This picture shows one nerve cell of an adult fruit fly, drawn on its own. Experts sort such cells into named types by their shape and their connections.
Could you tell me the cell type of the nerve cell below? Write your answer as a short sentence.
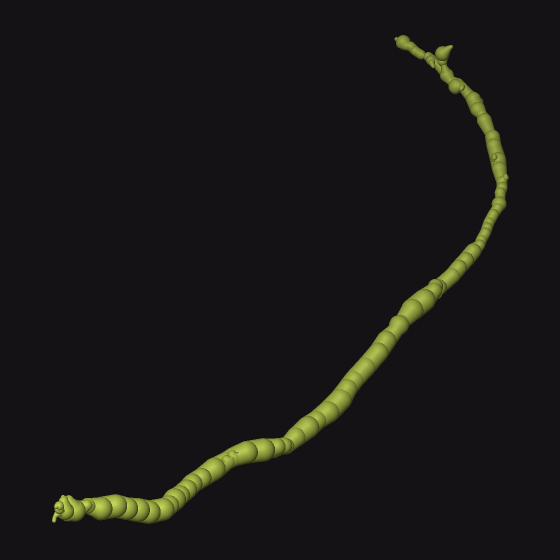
The cell type is SNpp34.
